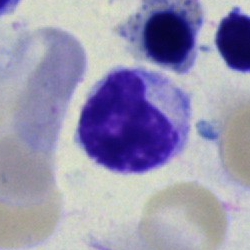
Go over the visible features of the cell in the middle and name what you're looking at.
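Outline roughly round, edge smooth. Nucleus occupies most of the cell, notched at the top. Cytoplasm without distinct granules. Lymphocyte.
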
